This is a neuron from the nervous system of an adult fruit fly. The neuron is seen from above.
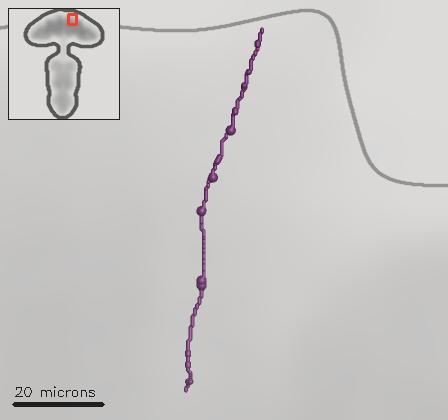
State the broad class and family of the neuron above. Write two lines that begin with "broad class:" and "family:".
broad class: sensory neuron entering the brain
family: class mechanosensory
